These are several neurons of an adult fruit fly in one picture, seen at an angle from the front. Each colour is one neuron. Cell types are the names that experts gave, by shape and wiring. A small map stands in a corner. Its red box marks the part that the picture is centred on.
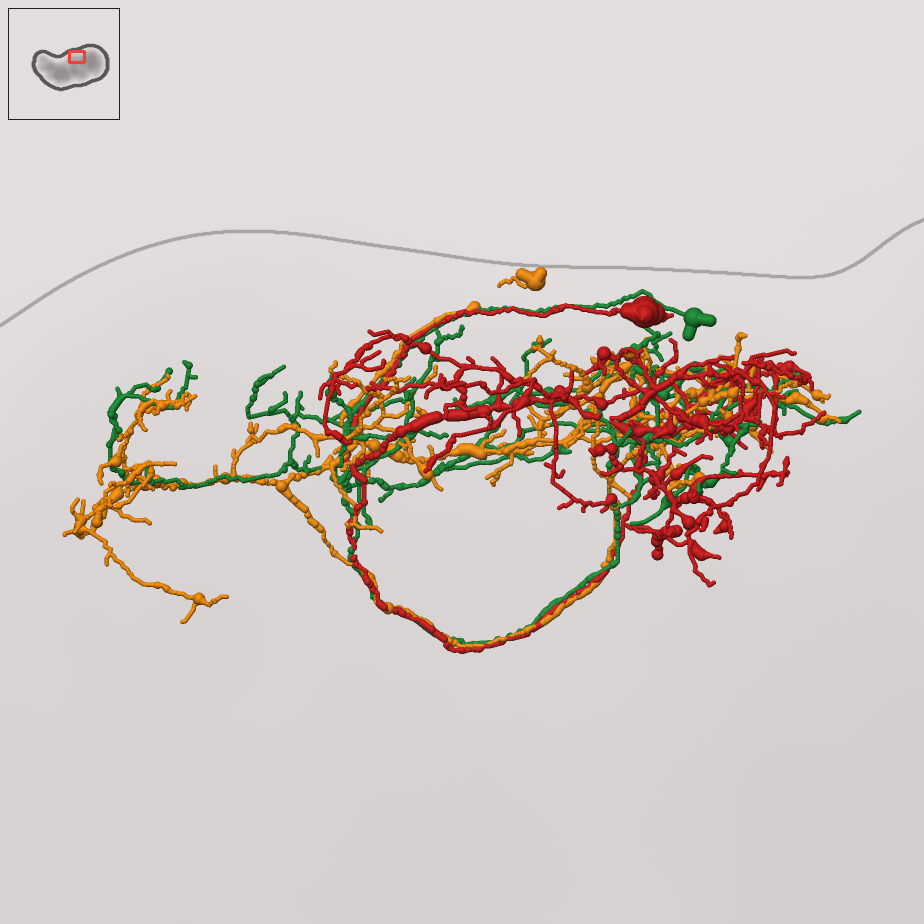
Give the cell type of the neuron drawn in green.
SMP350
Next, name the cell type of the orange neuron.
SMP348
